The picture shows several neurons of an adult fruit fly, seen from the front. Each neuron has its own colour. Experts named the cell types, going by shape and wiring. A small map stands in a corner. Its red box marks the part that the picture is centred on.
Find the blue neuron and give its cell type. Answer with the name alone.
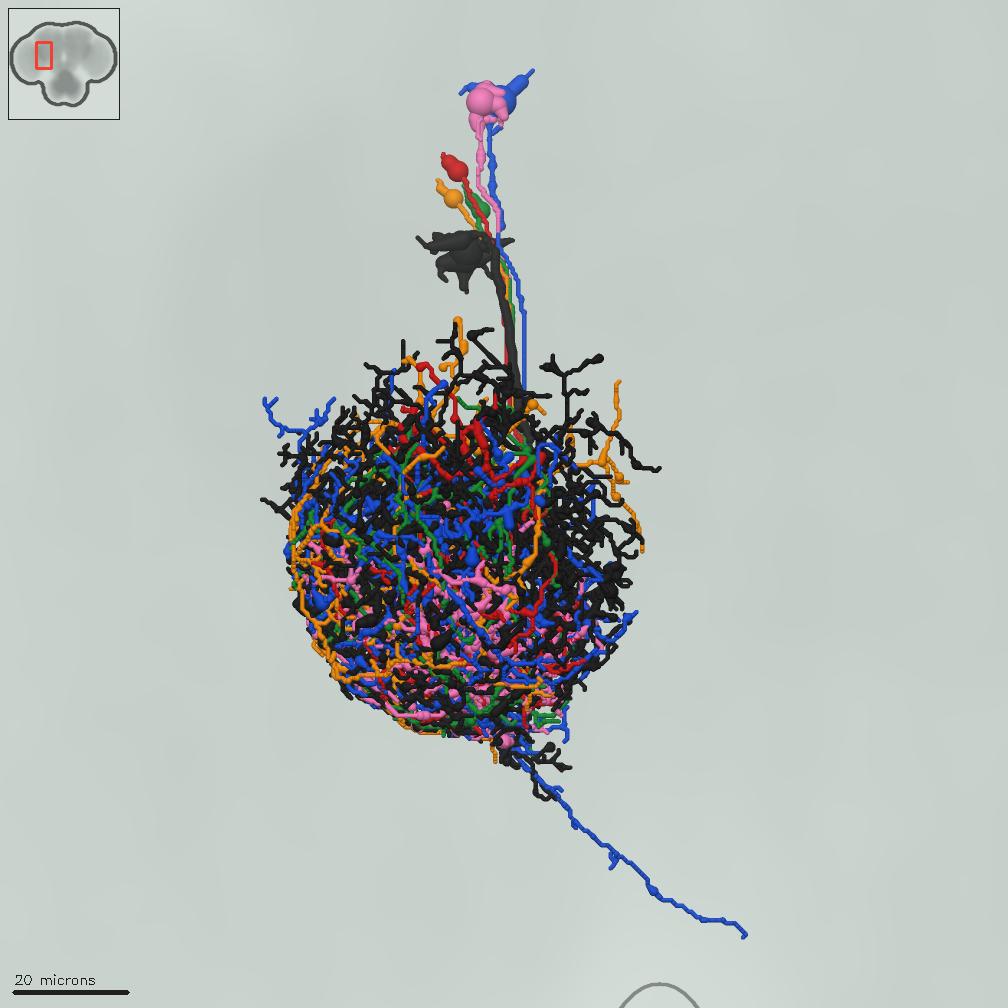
AVLP545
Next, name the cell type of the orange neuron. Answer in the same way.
AVLP550_b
